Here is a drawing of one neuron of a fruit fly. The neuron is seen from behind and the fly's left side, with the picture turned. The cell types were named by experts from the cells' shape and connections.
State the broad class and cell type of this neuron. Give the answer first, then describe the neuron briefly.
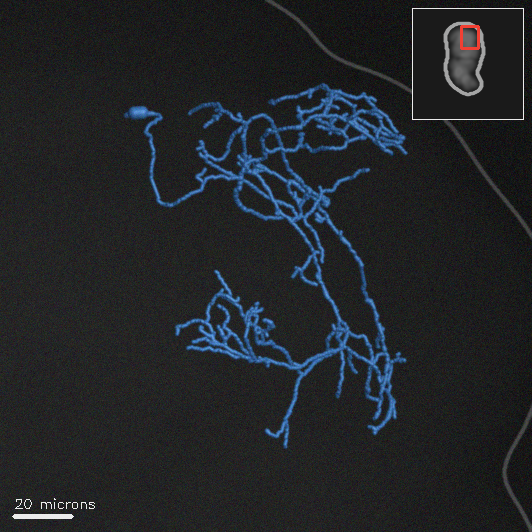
It is a central-brain intrinsic neuron. It is of cell type SLP170. The cell body can be seen at the upper left of the picture. By the scale bar it is about 130 microns tall in this view. Dozens of branch ends can be seen.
